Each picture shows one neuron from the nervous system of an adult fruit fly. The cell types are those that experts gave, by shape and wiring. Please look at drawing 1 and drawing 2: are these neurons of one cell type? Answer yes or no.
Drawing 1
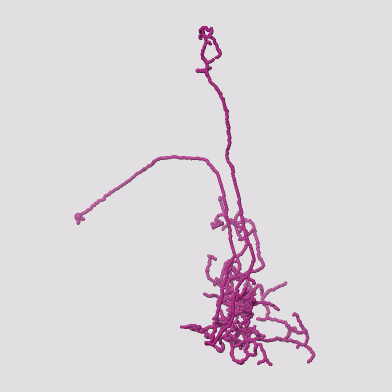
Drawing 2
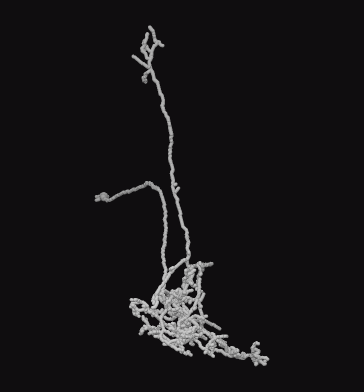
yes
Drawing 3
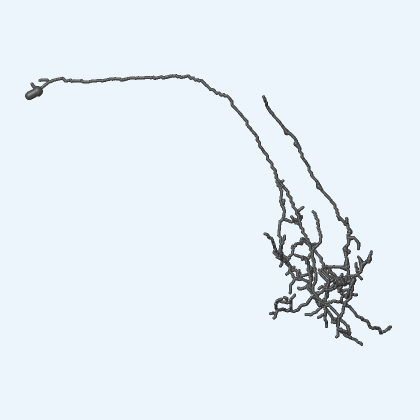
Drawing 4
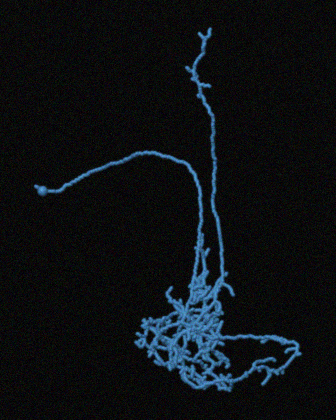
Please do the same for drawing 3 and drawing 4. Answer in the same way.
no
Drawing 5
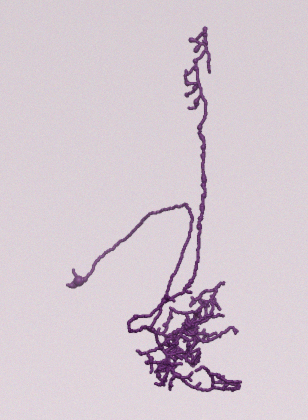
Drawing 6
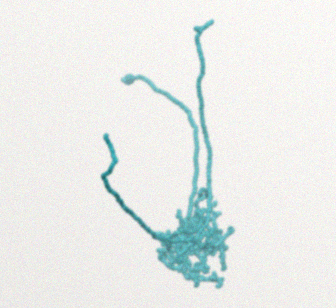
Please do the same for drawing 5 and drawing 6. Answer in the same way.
yes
